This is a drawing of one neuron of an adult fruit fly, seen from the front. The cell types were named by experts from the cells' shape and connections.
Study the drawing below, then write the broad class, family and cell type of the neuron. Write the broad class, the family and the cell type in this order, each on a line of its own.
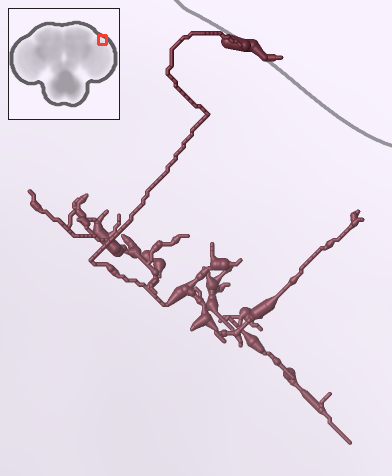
optic-lobe intrinsic neuron
Dm
Dm-DRA2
